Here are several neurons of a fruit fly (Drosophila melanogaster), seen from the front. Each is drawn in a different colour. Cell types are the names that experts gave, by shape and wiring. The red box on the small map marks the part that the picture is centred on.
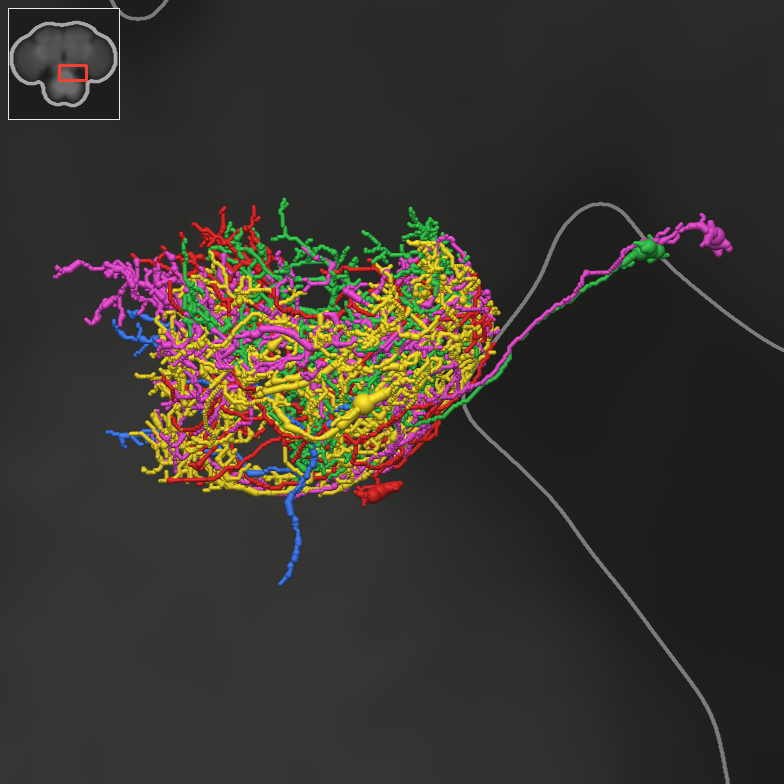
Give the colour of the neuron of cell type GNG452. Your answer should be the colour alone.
red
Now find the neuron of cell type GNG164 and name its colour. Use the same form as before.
magenta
